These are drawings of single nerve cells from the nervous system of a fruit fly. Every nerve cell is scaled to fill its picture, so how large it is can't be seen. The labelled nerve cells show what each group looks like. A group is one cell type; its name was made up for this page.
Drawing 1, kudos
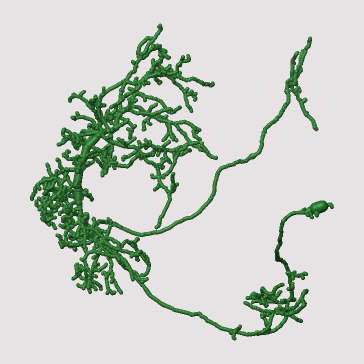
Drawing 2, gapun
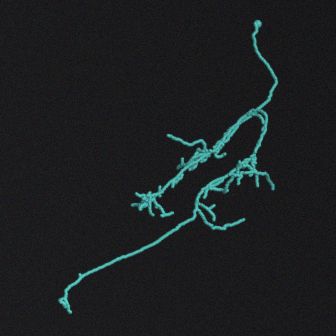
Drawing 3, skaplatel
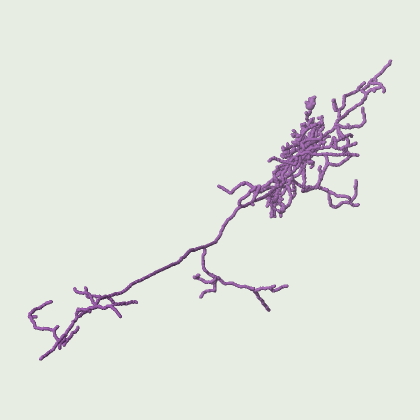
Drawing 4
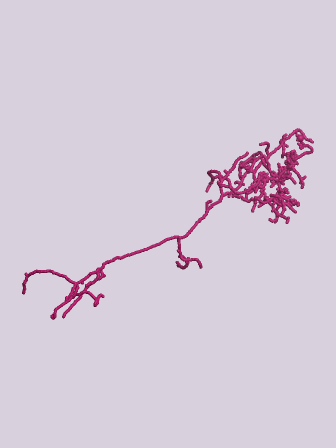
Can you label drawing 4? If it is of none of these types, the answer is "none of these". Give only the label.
skaplatel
